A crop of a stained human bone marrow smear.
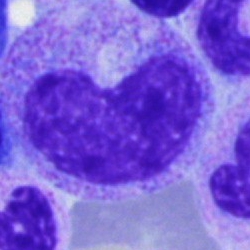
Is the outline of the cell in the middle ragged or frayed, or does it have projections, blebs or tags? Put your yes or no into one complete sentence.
No, this cell has a smooth edge with no projections, blebs or tags.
